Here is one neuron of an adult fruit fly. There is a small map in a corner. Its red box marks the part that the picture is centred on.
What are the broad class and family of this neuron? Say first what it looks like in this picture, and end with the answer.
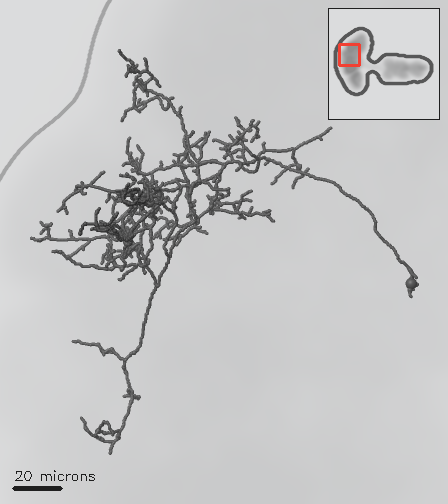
It lies in the brain. Its cell body lies on the right of the picture. The picture shows dozens of branch ends. Its broad class is central-brain intrinsic neuron. The family is hemilineage DM4_dorsal.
